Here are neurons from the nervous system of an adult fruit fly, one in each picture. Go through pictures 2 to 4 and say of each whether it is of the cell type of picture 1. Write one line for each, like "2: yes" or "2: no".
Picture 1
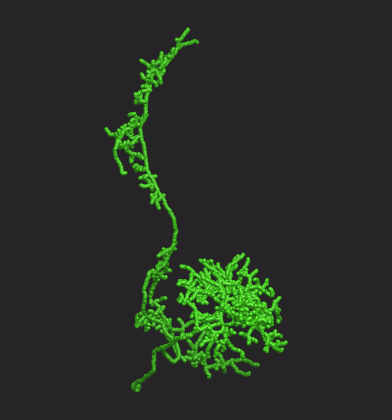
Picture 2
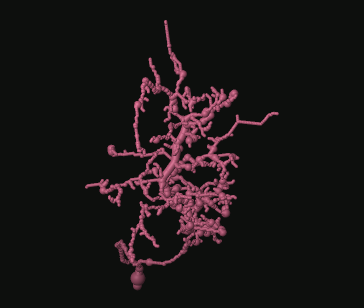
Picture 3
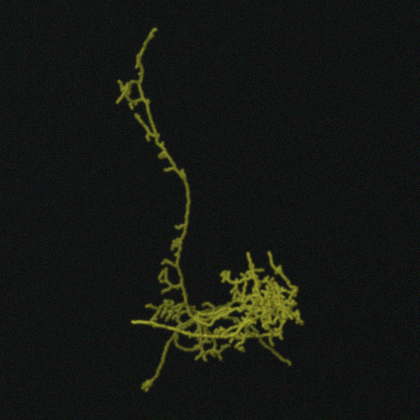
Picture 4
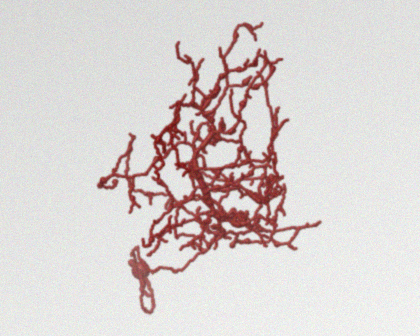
2: no
3: yes
4: no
